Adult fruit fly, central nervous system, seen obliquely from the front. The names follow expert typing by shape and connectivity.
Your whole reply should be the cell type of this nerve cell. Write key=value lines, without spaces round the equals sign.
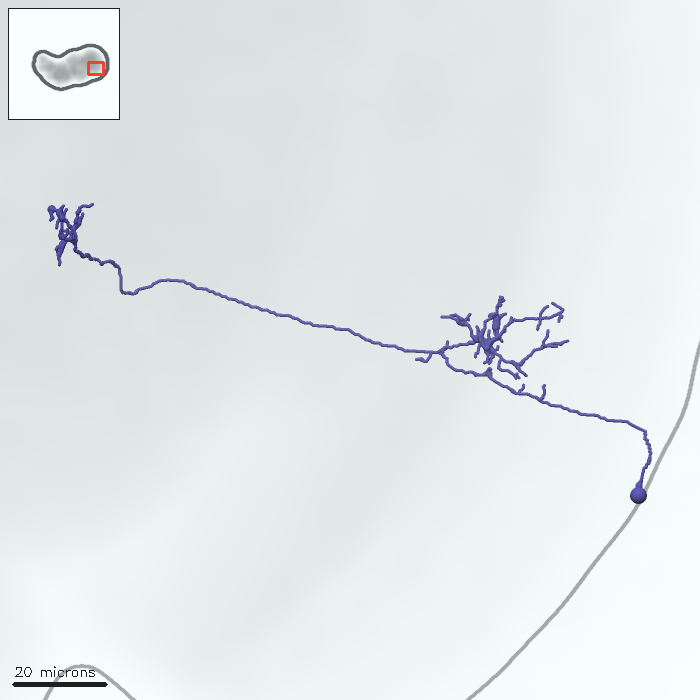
cell_type=Tm29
